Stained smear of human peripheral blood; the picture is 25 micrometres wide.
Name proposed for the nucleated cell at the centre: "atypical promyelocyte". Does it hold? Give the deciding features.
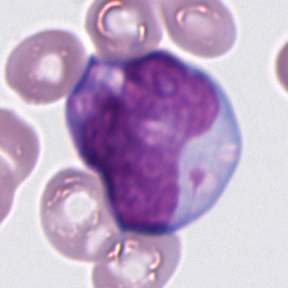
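Nuclear outline: irregular and lobed, with notches.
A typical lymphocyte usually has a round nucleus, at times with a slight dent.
This outline therefore goes against typical lymphocyte.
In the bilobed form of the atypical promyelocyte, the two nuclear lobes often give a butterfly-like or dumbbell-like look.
A lobed nucleus thus sits with atypical promyelocyte. Nuclear share: the nucleus fills most of the cell, leaving the cytoplasm mainly as a crescent on the right side. Cytoplasm: pale greyish-blue. Surface: no hair-like projections. Surroundings: red cells press against the cell at its top and bottom. Taken together, atypical promyelocyte fits this cell, and typical lymphocyte does not.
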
